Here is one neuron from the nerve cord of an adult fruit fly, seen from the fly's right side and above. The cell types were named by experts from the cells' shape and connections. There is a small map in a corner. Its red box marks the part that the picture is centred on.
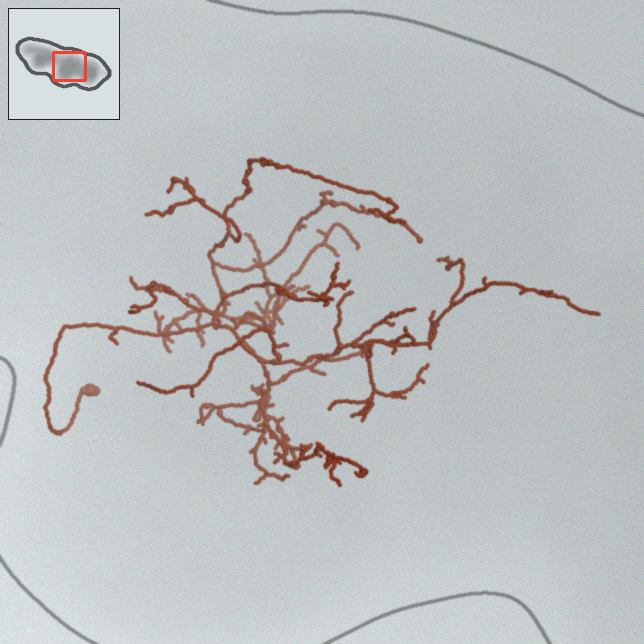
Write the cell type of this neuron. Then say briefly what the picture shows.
Its cell type is IN20A.22A022. It is a nerve-cord intrinsic neuron. Dozens of branch ends can be seen. In this view it is wider than it is tall.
